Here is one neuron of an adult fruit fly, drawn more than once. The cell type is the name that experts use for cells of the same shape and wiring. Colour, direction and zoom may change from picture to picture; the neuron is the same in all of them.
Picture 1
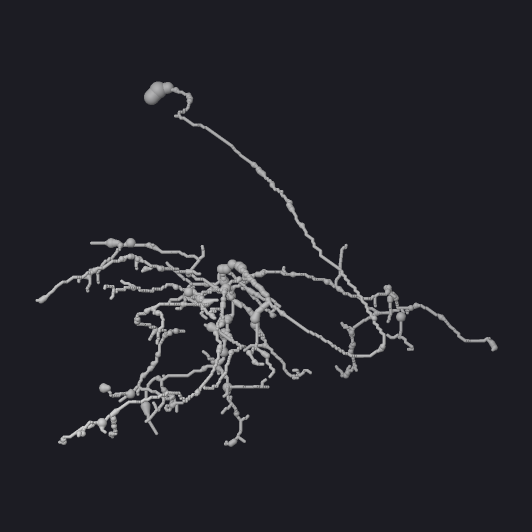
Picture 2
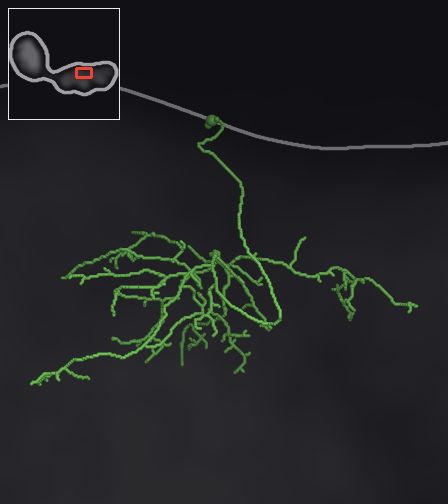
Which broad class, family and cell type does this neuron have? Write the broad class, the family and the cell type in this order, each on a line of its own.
nerve-cord intrinsic neuron
hemilineage 11B
IN11B023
